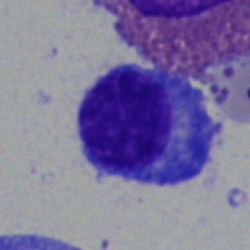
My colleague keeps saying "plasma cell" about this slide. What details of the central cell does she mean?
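Plasma cell: cytoplasm here is deep blue.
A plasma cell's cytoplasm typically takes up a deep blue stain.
A paler zone sits in the cytoplasm directly beside the nucleus.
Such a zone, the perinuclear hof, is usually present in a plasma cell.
Outline roughly round, slightly ragged on the right side. No granules in the cytoplasm.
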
